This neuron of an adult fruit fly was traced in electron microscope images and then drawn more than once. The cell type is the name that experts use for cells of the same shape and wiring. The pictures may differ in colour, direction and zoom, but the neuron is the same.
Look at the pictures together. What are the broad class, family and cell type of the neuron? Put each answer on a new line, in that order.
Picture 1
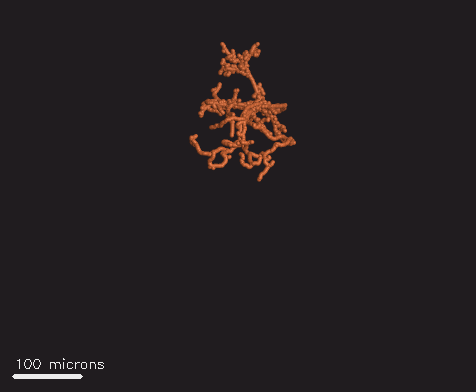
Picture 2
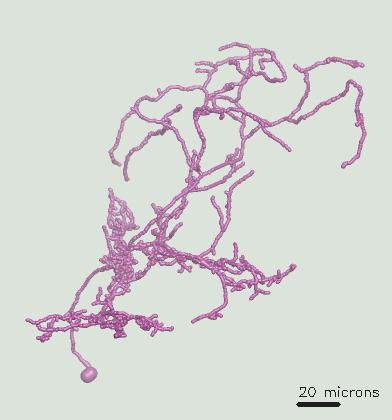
nerve-cord intrinsic neuron
hemilineage 12A
TN1a_i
